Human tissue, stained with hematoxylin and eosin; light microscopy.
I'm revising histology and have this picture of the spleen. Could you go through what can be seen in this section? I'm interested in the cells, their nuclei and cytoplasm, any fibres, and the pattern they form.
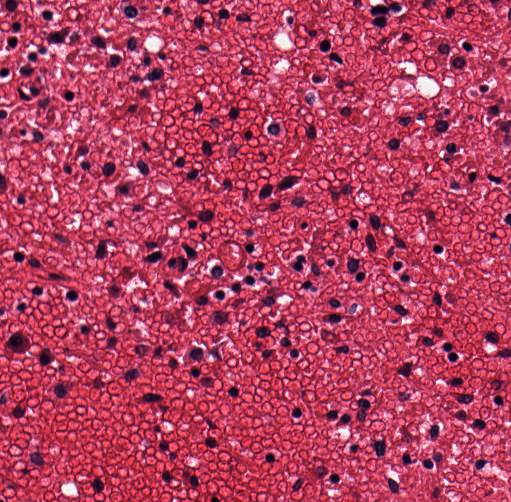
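A continuous sheet of tightly packed red blood cells occupies nearly the whole field. The red cells are crowded into moulded, round-to-polygonal profiles, each with a darker red rim and a paler centre. Nucleated cells with small, dark, round nuclei lie singly, scattered throughout the sheet. Neither fibrous stroma nor walled blood vessels are seen between the red cells.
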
